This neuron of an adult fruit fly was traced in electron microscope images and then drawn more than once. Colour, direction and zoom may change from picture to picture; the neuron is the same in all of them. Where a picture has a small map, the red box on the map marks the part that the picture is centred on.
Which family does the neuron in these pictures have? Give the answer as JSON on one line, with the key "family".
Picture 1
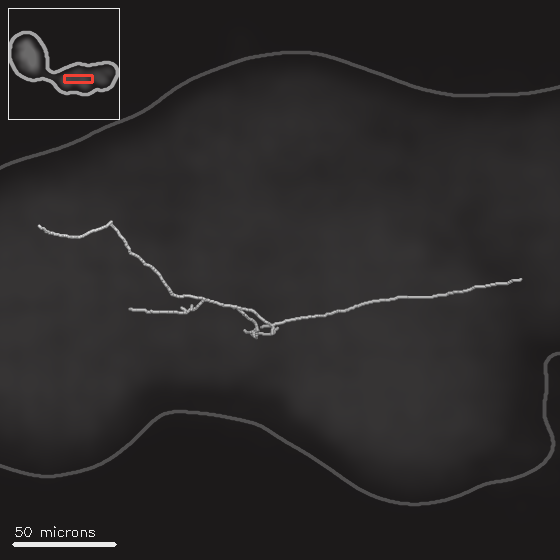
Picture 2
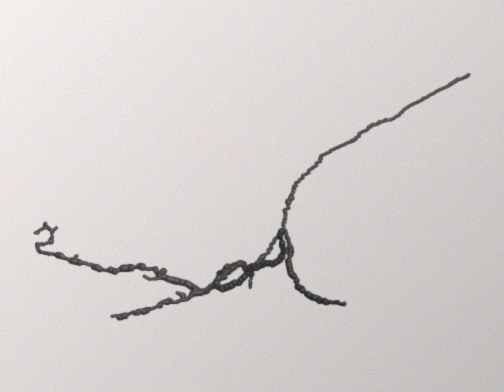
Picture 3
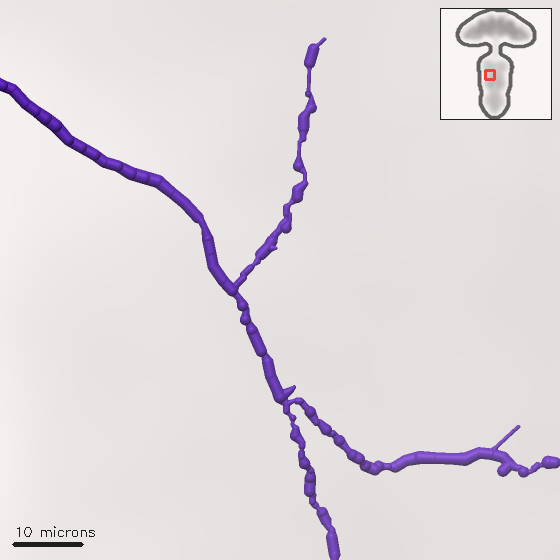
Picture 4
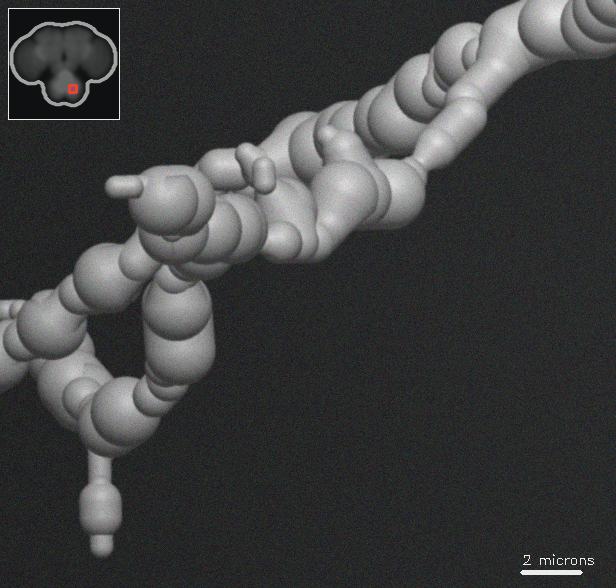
{"family": "class mechanosensory proprioceptive"}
